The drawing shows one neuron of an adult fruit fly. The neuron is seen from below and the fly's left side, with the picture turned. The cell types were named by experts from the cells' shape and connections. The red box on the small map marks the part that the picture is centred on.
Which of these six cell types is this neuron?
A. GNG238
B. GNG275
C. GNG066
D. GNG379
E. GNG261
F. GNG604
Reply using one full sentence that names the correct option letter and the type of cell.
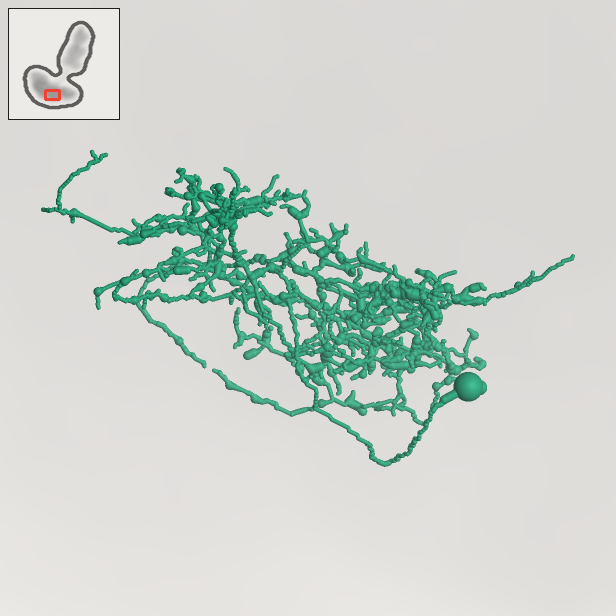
In cell type, the neuron corresponds to option C, GNG066.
